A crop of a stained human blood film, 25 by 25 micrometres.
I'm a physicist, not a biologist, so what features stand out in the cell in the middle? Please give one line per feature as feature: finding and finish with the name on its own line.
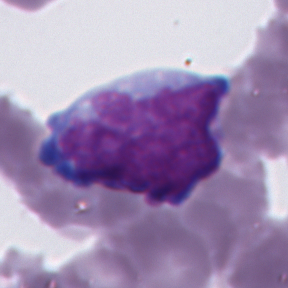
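Cytoplasm: pale greyish blue, lying mostly as a cap along the upper side of the nucleus
Chromatin: reddish purple, fine and stippled rather than coarsely clumped, as far as I can see
Nuclear share: about 70% of the cell's area
Name: myeloblast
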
